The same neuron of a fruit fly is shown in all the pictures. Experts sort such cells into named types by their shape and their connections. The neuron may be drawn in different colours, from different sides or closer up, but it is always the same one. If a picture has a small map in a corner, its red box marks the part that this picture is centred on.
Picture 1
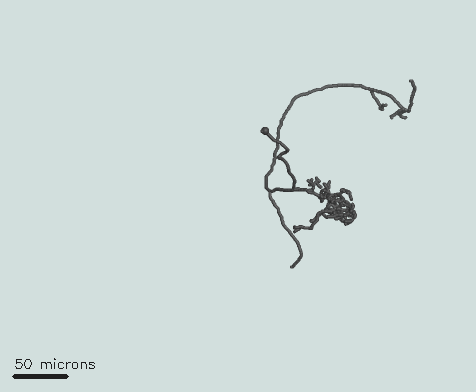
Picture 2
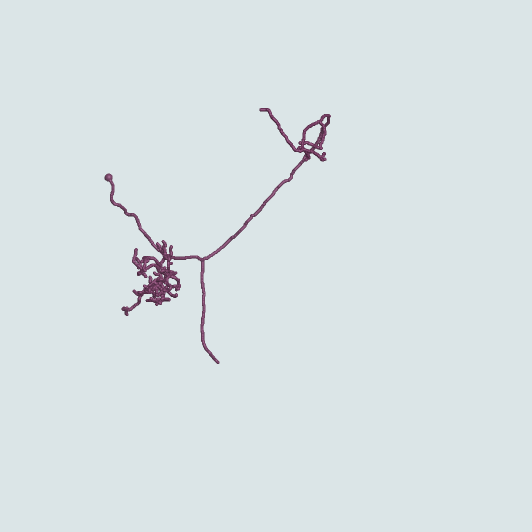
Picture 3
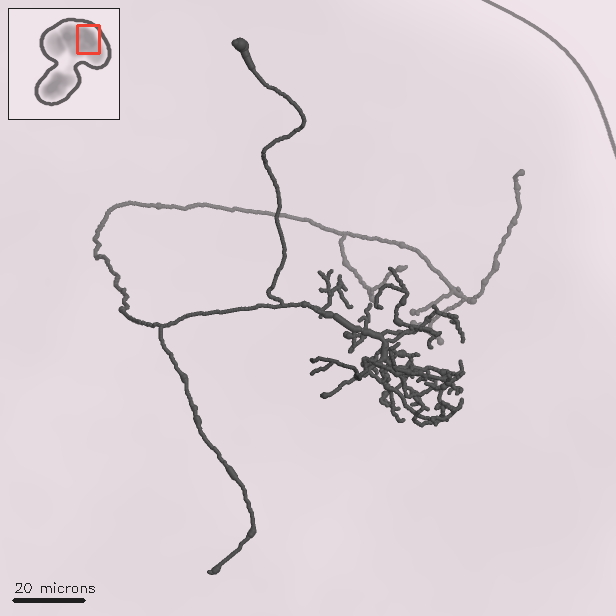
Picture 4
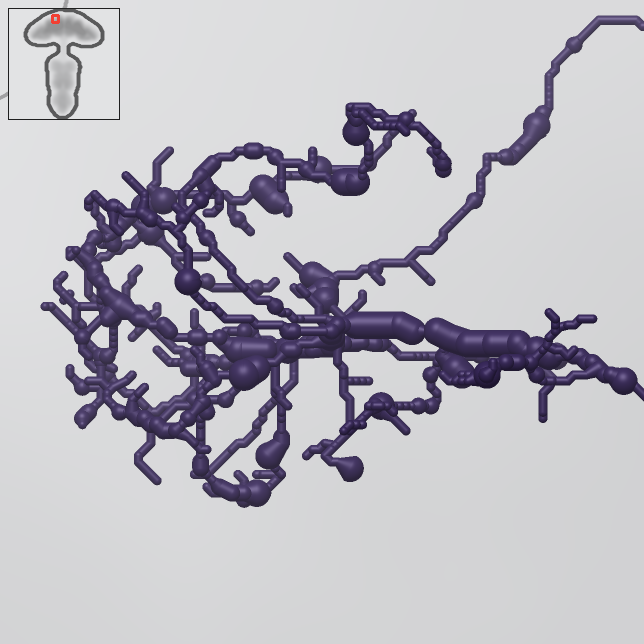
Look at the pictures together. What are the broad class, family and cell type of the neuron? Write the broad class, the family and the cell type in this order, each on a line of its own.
central-brain intrinsic neuron
hemilineage ALad1
M_adPNm7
